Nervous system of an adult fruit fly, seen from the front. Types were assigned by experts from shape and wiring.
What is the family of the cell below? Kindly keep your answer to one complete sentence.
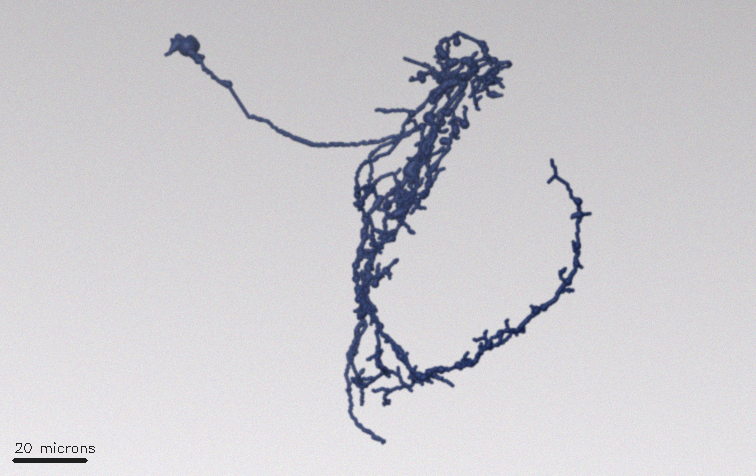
It is the family hemilineage 14A to which this neuron belongs.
